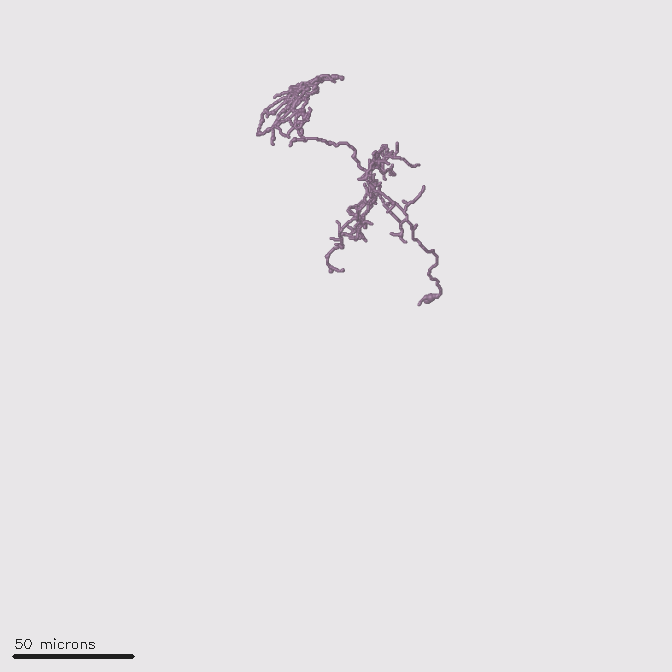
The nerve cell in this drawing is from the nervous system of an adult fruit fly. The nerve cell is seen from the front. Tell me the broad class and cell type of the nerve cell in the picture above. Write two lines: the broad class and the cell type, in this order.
nerve-cord intrinsic neuron
INXXX397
